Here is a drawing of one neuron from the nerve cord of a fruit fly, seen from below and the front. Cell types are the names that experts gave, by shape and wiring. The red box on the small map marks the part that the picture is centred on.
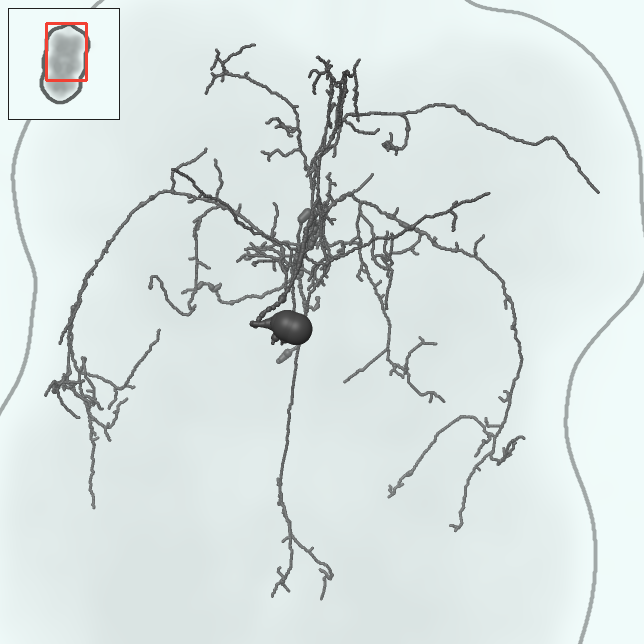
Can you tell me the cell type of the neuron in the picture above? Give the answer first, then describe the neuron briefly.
Its cell type is FMRFa_Tv. In this view it is about as wide as it is tall.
